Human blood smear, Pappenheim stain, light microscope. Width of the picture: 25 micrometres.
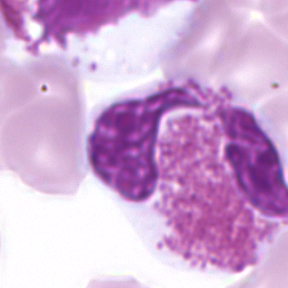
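Eosinophil here, the cell in the middle of the smear: two nuclear lobes, one left and one right, both with dark purple chromatin and no nucleolus visible in either. The cytoplasm between and below them is densely packed with granules.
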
